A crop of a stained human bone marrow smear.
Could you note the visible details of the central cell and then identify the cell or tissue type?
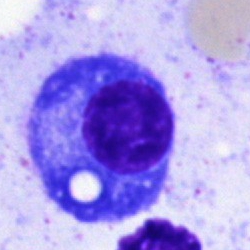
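The nucleus lies off-centre, displaced toward the upper right of the cell. To its left the cytoplasm forms a paler zone. A single round, clear vacuole occupies the lower left cytoplasm. No granules are present in the cytoplasm. This is a plasma cell.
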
